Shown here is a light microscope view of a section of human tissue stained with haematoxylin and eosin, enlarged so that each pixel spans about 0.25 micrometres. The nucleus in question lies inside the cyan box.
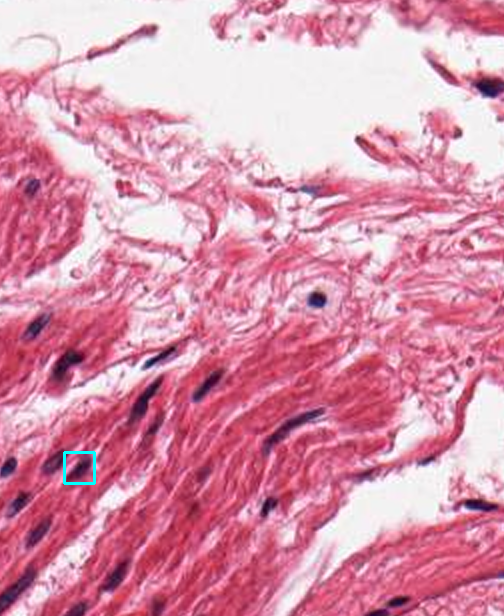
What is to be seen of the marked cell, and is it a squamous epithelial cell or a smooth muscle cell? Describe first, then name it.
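The nucleus is dark purple and elongated, tapering at its ends, with its long axis running diagonally across the field. The cytoplasm is pink with fine streaks that run in the same direction as the nucleus's long axis. The cytoplasm has no sharp outline; it merges with the pink fibres of the cells beside it. It is a smooth muscle cell.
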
